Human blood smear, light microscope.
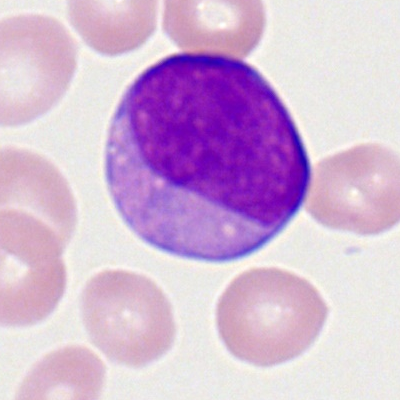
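Myeloblast, central cell, stained human blood smear, light microscope. Nucleus off-centre toward the upper right; chromatin finely textured, without coarse dark clumps. Pale lilac cytoplasm forms a crescent along the lower-left side.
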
